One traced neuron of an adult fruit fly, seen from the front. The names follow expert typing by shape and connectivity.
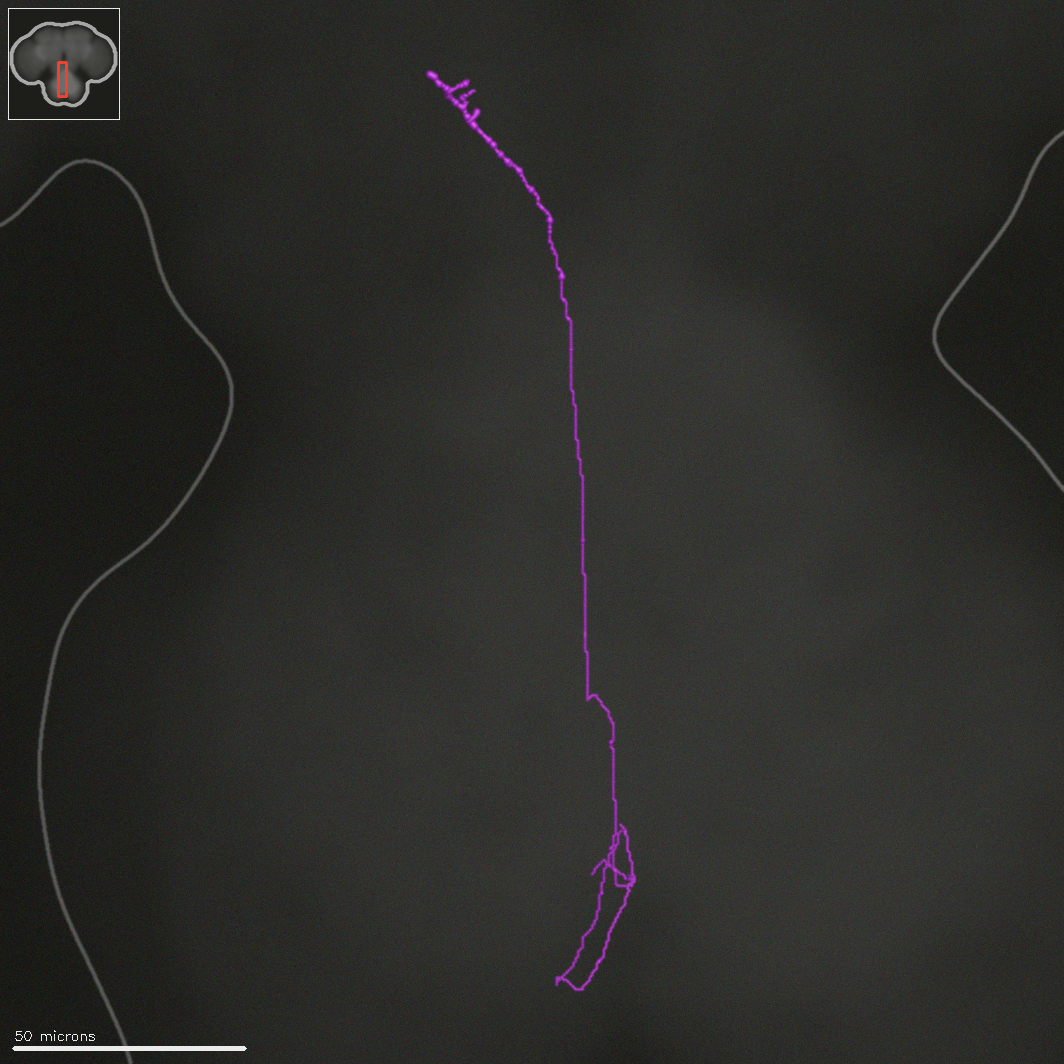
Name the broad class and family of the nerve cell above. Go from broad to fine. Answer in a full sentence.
A sensory neuron ascending to the brain of class gustatory.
